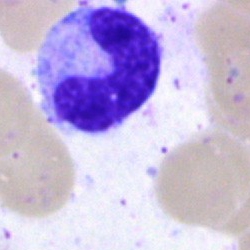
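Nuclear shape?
Kidney or C shape, indentation facing upper left.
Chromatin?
Dense, dark purple.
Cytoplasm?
Pale lilac-blue, mostly upper left, within the curve of the nucleus.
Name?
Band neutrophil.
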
